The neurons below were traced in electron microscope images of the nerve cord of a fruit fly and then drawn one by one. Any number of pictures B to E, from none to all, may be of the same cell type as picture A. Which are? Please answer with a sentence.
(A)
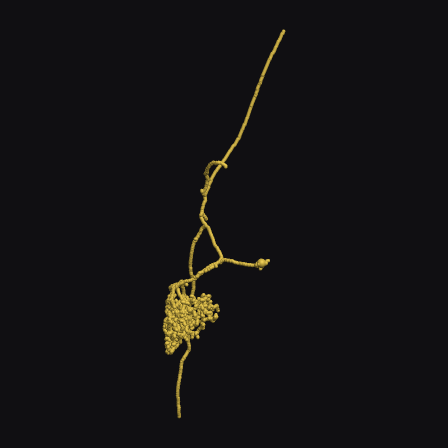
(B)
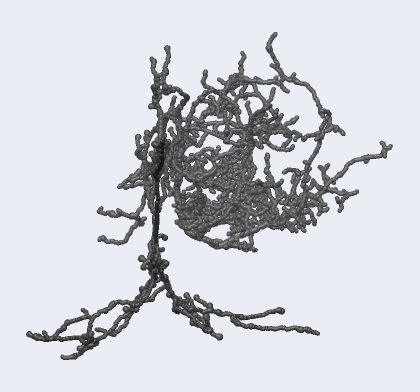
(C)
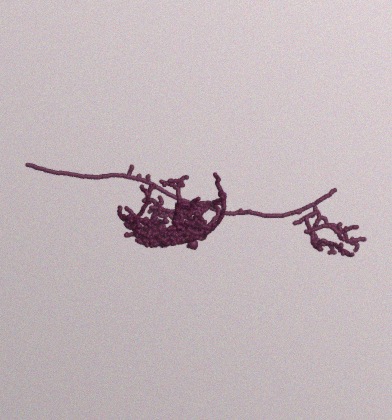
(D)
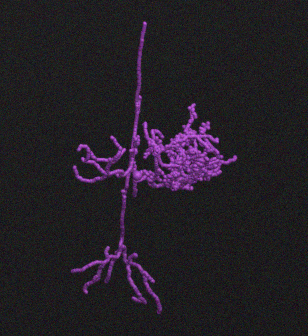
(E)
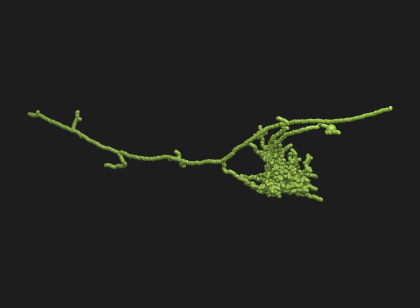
Picture E is of the same cell type.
